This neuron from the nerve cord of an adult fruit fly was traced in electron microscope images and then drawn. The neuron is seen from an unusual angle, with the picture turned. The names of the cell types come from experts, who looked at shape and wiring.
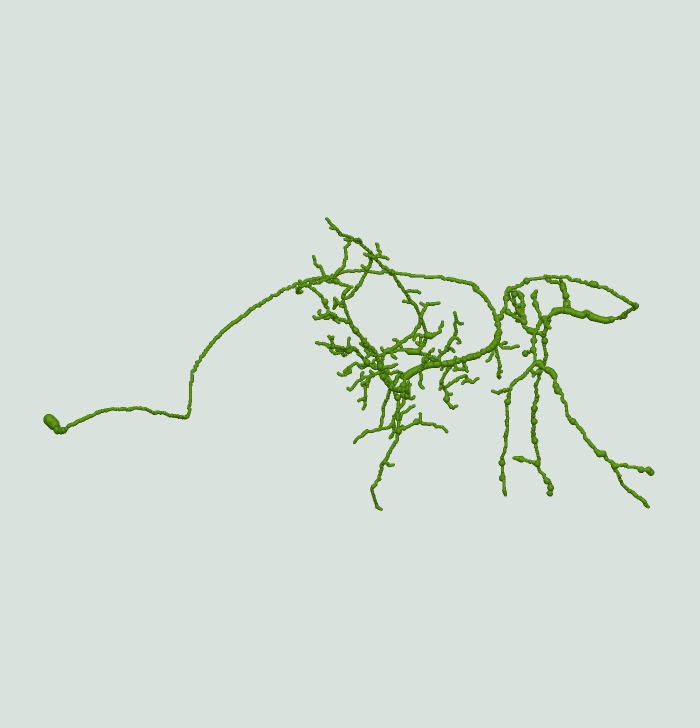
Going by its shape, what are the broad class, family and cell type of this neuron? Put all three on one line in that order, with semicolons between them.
nerve-cord intrinsic neuron; hemilineage 01A; IN01A060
